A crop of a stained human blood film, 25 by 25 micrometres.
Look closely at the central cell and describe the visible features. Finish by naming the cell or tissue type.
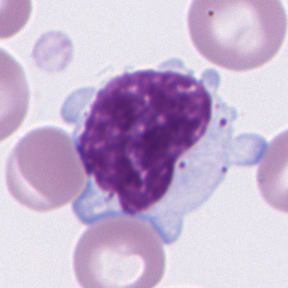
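Irregular rather than round, the outline of the cell bears several blunt, rounded projections sticking out from its edge. Its cytoplasm is pale greyish blue. On the right side, a few small dark purple dots lie in the cytoplasm. It is a large granular lymphocyte.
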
